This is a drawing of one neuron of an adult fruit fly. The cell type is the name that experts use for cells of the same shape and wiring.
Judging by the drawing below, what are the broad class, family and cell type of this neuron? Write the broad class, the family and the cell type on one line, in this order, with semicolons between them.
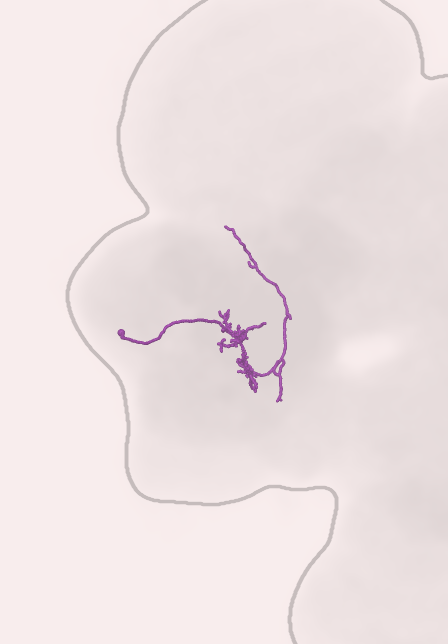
nerve-cord intrinsic neuron; hemilineage 06B; IN06B047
